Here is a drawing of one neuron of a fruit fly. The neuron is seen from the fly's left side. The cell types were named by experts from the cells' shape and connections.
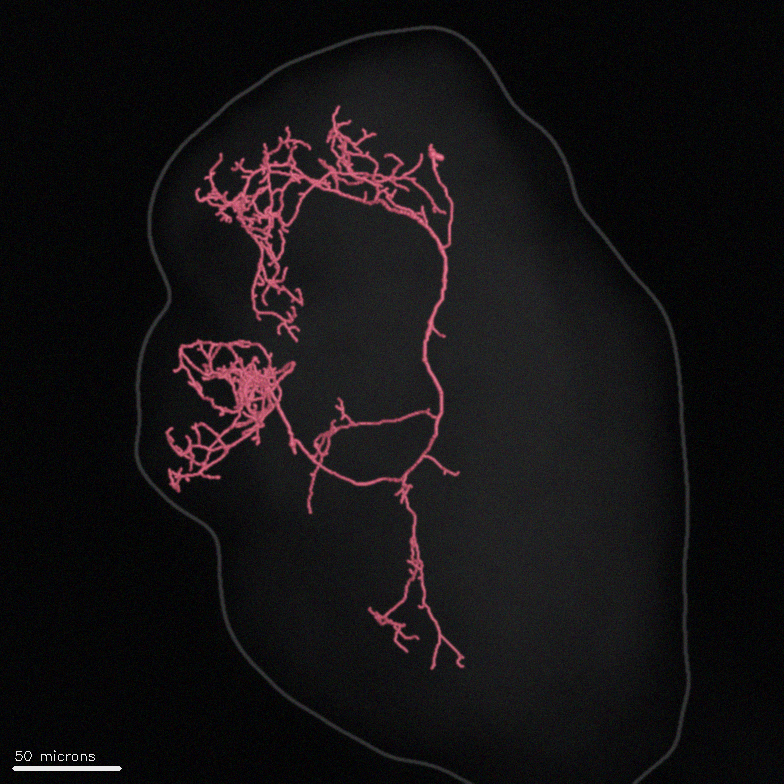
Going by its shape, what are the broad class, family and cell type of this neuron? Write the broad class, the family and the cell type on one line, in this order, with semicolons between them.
central-brain intrinsic neuron; ALIN; ALIN1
